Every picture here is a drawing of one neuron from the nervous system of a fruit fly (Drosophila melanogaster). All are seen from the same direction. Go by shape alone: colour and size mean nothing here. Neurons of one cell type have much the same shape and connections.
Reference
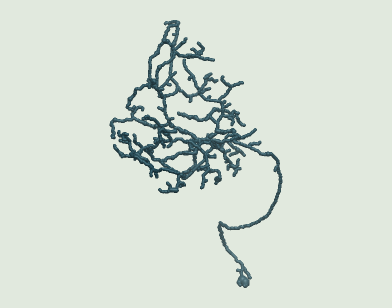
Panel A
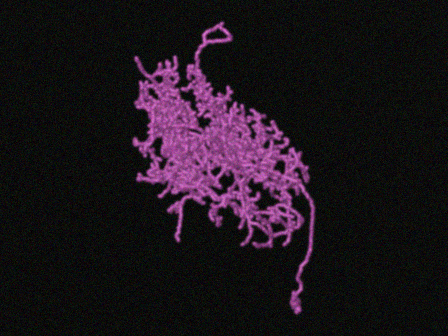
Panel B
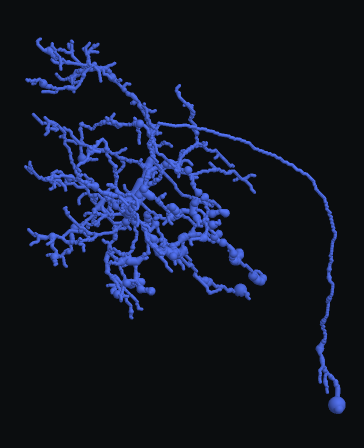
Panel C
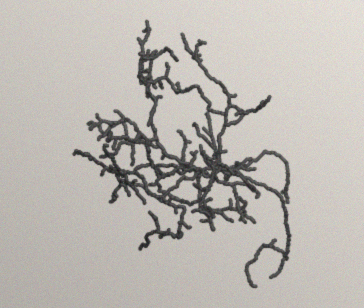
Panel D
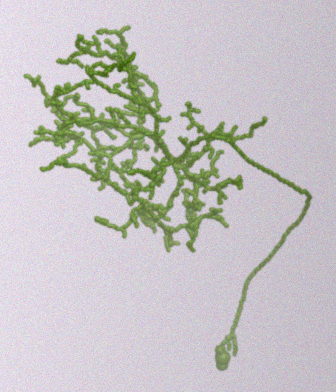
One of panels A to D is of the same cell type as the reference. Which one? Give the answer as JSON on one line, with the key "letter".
{"letter": "C"}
